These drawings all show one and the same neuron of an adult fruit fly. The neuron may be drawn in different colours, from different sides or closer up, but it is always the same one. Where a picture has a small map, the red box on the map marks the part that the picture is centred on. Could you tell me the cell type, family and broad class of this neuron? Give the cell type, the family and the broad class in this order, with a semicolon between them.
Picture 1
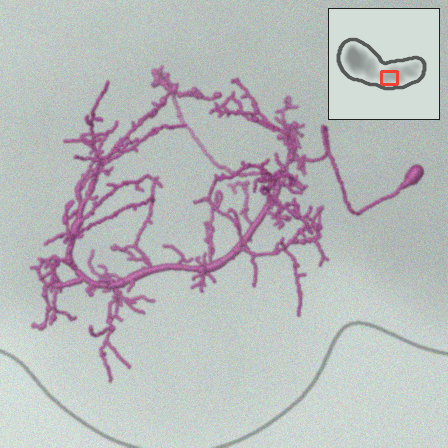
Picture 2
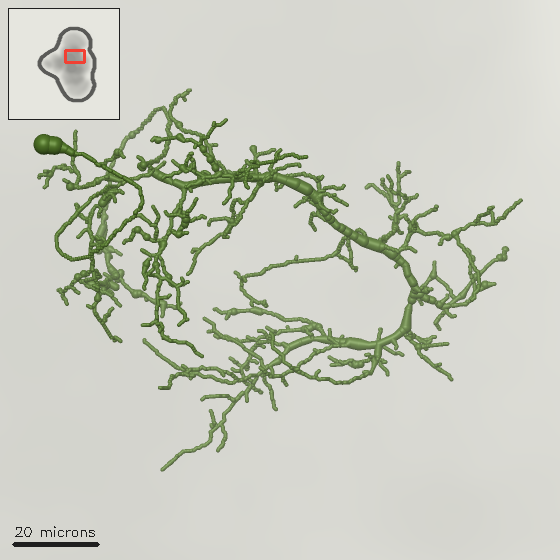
IN03A075; hemilineage 03A; nerve-cord intrinsic neuron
